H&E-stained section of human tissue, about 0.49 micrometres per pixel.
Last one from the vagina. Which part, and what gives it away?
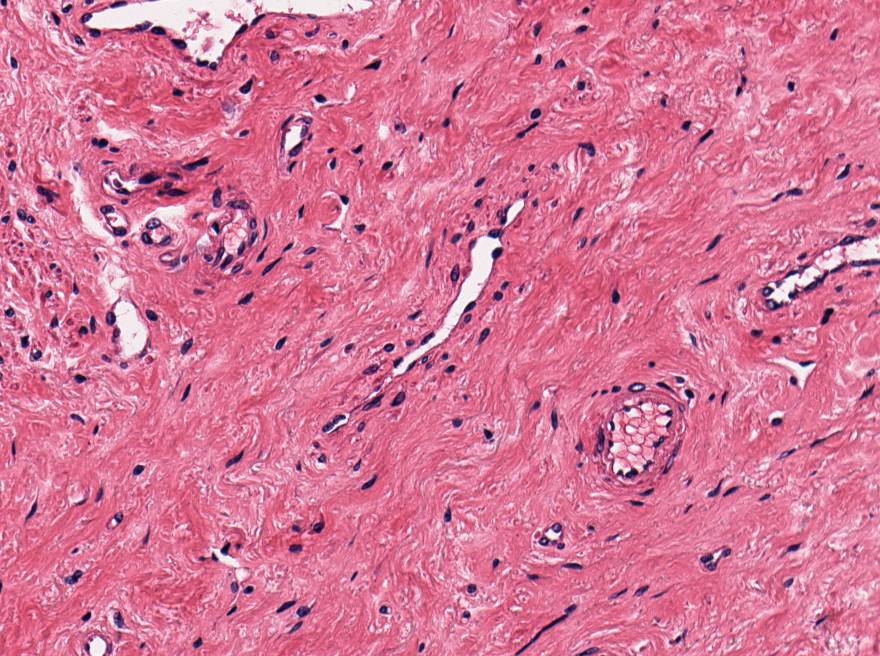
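Dense connective tissue fills the whole field, with no epithelium anywhere. Check one: dense pink stroma whose wavy fibres interlace in varied directions. Check two: stromal nuclei are sparse, small, dark and spindle-shaped, spread fairly evenly.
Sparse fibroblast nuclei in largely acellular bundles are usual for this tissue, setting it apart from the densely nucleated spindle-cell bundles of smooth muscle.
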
